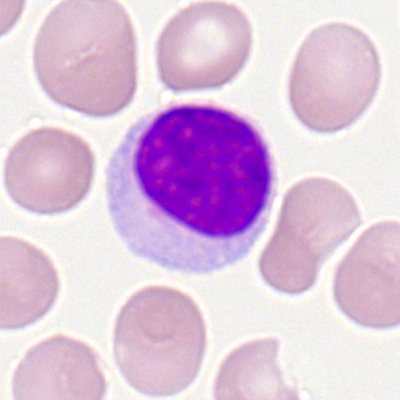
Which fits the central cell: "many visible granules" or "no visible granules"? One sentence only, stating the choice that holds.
The cytoplasm of the cell shows no visible granules.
